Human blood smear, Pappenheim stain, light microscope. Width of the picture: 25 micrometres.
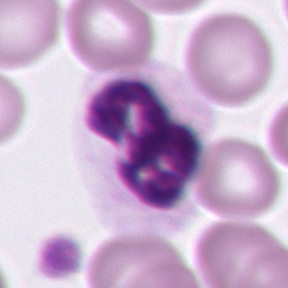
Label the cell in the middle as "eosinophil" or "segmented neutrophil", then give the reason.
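Segmented neutrophil is the answer. The cytoplasm shows no coarse orange or dark granules.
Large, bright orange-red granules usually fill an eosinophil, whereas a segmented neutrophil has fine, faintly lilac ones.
The nuclear lobes run diagonally from upper left to lower right, with dense, dark purple, clumped chromatin and no visible nucleoli.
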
